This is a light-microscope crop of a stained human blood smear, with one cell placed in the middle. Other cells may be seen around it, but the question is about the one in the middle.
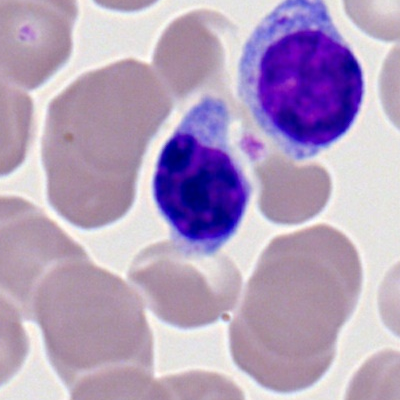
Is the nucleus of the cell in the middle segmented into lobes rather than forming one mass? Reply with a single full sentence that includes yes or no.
No, this cell has an undivided nucleus that is compact and round, oval or kidney-shaped.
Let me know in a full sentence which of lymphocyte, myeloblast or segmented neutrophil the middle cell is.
By classification, the middle cell of this crop is a lymphocyte.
